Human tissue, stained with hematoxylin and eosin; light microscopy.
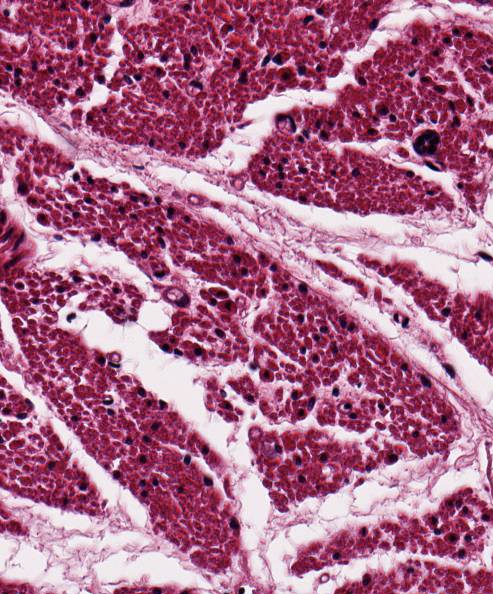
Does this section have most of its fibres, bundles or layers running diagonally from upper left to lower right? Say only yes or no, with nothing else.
Yes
